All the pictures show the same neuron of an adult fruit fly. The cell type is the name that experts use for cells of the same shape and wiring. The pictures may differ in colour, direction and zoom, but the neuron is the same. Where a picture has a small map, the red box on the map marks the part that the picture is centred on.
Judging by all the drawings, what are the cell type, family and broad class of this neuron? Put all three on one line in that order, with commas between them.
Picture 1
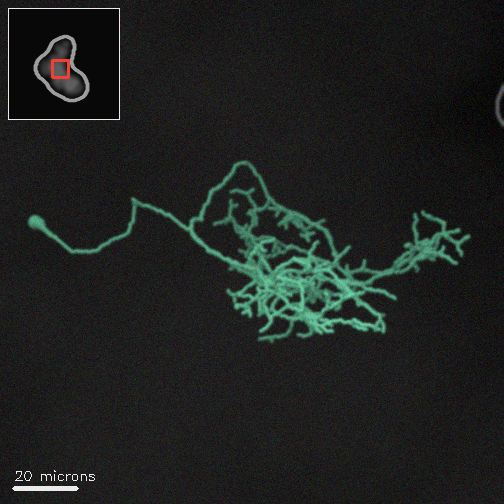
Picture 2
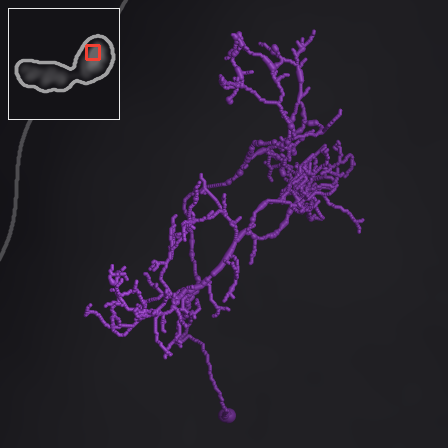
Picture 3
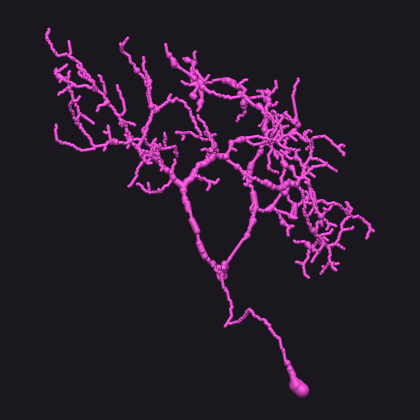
SLP048, hemilineage LHa2, central-brain intrinsic neuron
